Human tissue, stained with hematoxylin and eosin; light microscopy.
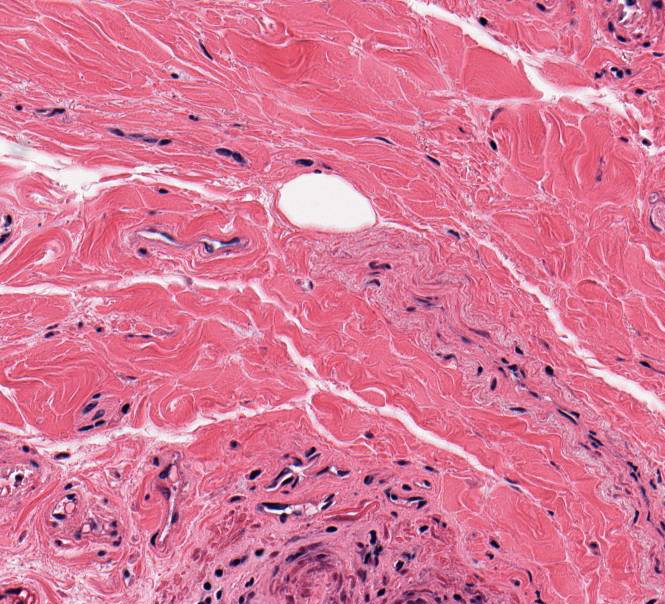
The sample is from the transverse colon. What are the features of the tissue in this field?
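Field almost wholly filled by thick, deeply eosinophilic collagen bundles, closely packed. Upper and middle field: nuclei sparse, small, dark, spindle-shaped, lying singly between bundles. Epithelium absent throughout. No fat cells seen.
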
